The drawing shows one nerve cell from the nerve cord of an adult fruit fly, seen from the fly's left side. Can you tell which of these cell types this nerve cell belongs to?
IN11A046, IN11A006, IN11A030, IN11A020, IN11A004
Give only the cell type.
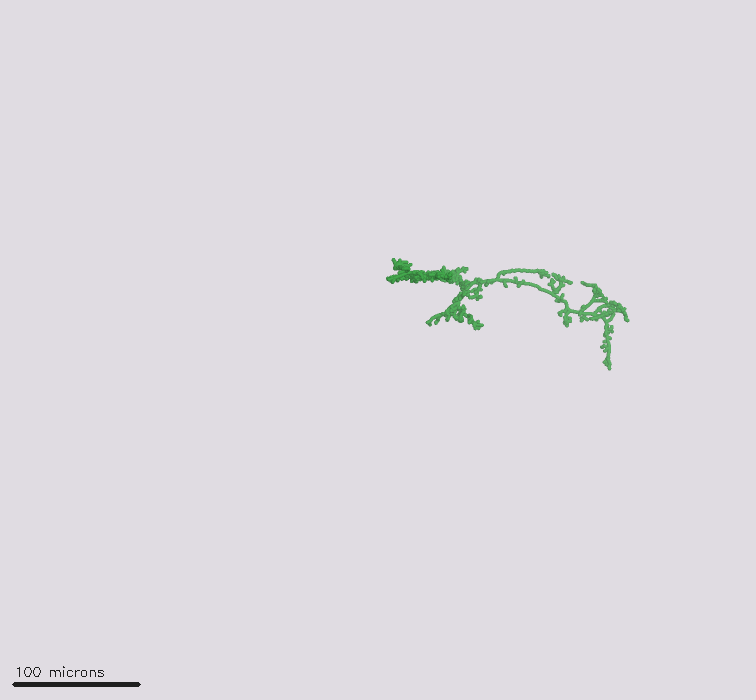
IN11A046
